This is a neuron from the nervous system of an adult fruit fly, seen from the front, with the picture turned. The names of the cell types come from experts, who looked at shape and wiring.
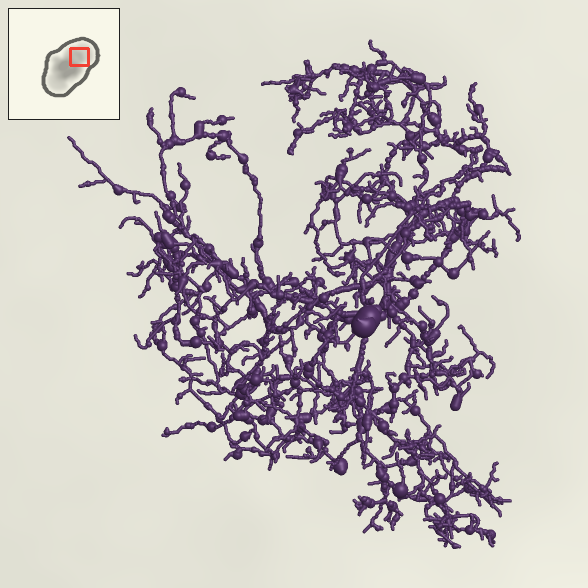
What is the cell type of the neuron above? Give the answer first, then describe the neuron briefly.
It is of cell type AVLP294. Its broad class is central-brain intrinsic neuron. The picture shows more than a hundred branch ends. In this view it is about as wide as it is tall.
